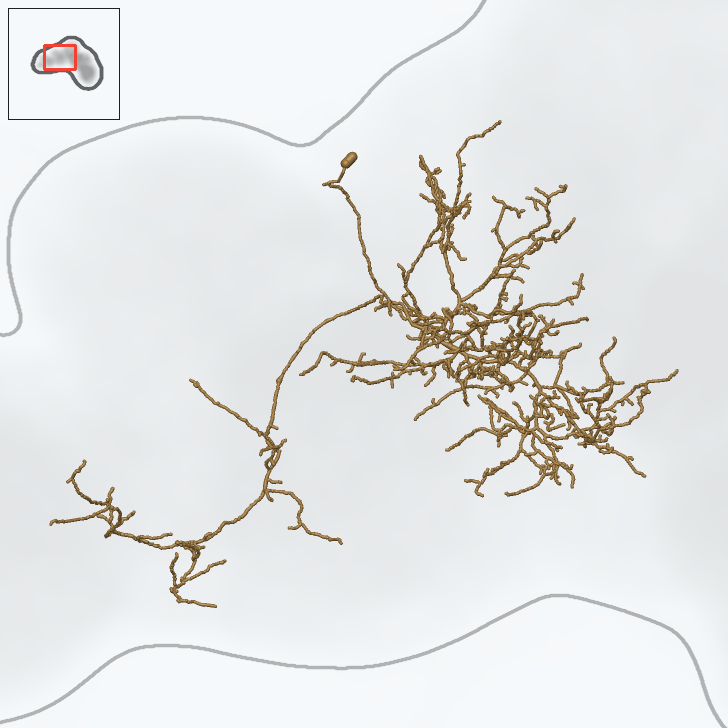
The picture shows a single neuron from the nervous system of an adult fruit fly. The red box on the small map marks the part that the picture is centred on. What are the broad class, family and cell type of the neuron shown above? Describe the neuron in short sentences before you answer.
Its cell body lies at the top of the picture. More than a hundred branch ends can be seen. This is a nerve-cord intrinsic neuron. Its family is hemilineage 12A. Its cell type is IN12A015.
